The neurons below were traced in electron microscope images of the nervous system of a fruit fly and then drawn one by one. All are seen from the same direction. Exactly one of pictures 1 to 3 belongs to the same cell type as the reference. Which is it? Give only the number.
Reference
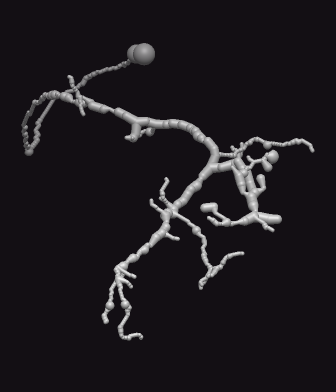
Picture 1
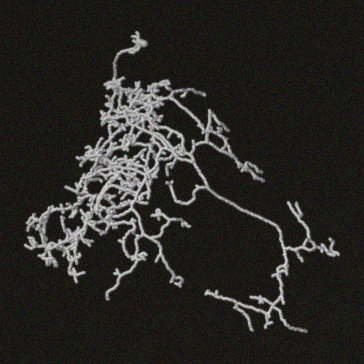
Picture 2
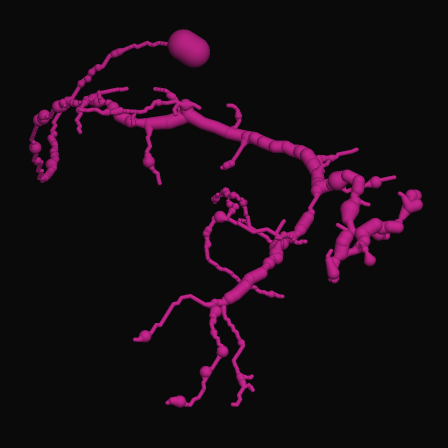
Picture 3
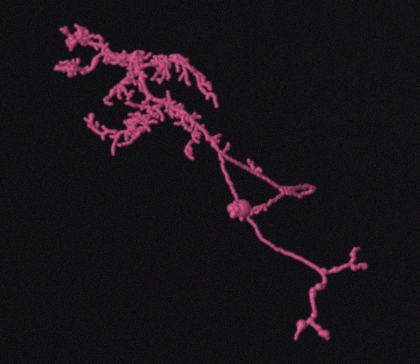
2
